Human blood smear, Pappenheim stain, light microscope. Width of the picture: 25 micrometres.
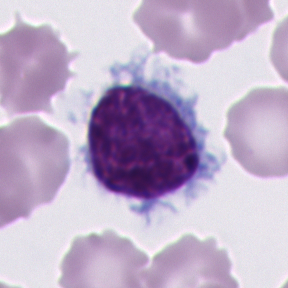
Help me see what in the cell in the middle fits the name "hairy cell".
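The cell is a hairy cell, and one feature here matches that name directly.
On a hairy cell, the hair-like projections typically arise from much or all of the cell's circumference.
Fine, hair-like wisps of cytoplasm project from most of this cell's edge, which fits that pattern for a hairy cell. The other features are simply observed: the nucleus lies off-centre toward the lower left of the cell, and the cytoplasm is wider above and to the right of the nucleus than at its lower left. The chromatin stains dark purple throughout the nucleus.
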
